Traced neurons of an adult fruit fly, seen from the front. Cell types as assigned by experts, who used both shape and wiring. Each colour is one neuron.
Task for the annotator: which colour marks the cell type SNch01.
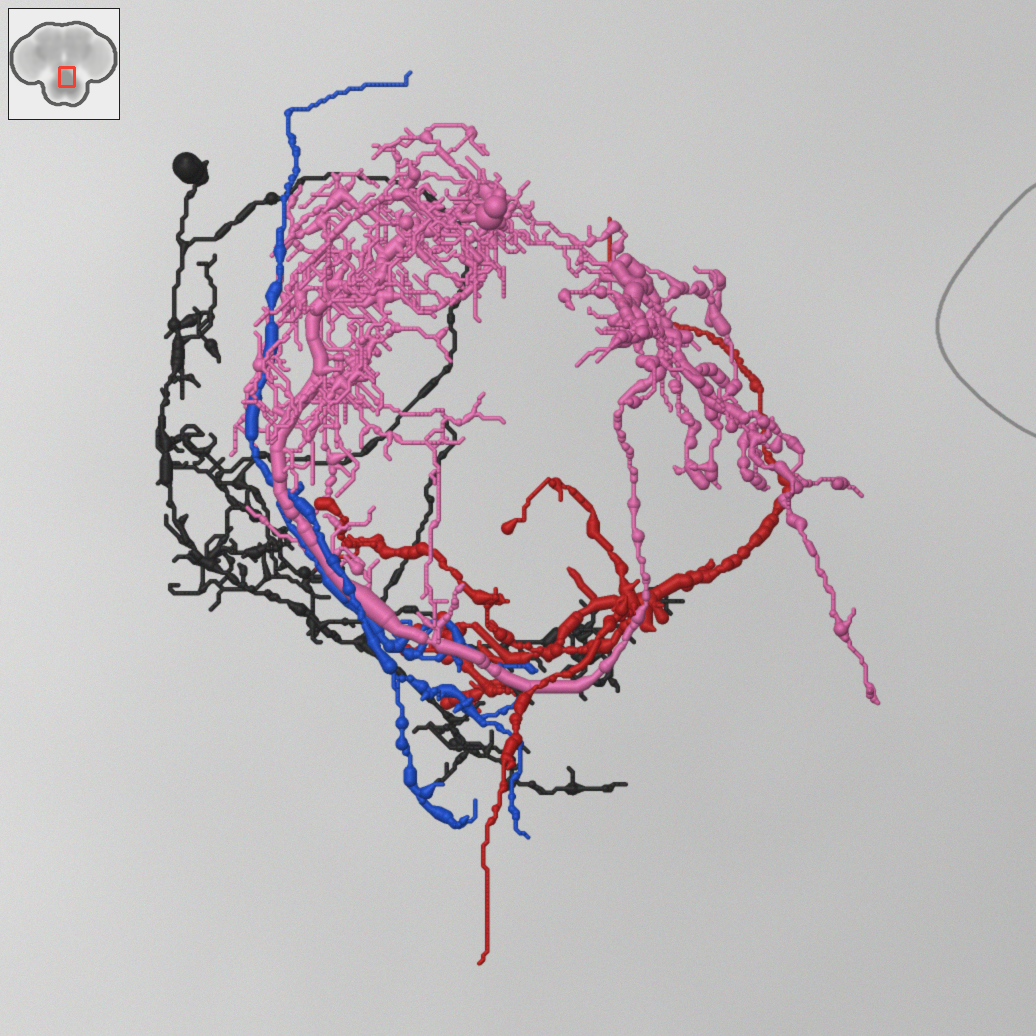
red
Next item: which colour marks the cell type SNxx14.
blue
